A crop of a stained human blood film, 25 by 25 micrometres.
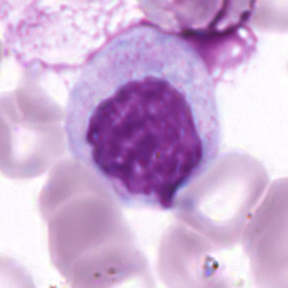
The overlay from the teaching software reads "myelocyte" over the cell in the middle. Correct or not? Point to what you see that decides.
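It's worth putting it next to promyelocyte, one feature at a time. No distinct nucleoli show in the nucleus, and that's the point for myelocyte and against promyelocyte.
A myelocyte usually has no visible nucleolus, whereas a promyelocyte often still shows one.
The nucleus is roughly round with a slightly irregular edge and measures about 12 by 10 micrometres. Its shape doesn't count against promyelocyte.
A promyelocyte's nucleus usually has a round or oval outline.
The rest I'd just note as seen: the cell outline is round, the chromatin is dark purple and coarsely clumped with paler gaps between the clumps, and the cytoplasm is pale greyish-blue with no vacuoles. So yes, myelocyte fits.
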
